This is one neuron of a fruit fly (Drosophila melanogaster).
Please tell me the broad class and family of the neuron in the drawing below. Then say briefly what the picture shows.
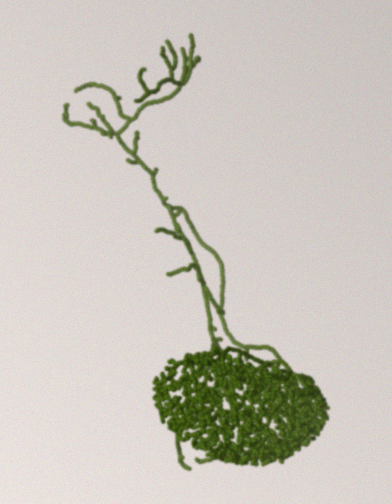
This is a visual projection neuron. The family is LT. The picture shows dozens of branch ends. In this view it is taller than it is wide.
